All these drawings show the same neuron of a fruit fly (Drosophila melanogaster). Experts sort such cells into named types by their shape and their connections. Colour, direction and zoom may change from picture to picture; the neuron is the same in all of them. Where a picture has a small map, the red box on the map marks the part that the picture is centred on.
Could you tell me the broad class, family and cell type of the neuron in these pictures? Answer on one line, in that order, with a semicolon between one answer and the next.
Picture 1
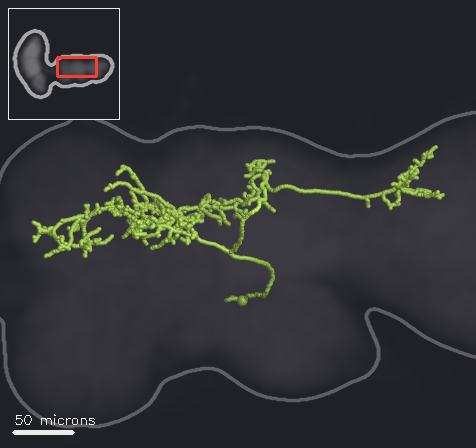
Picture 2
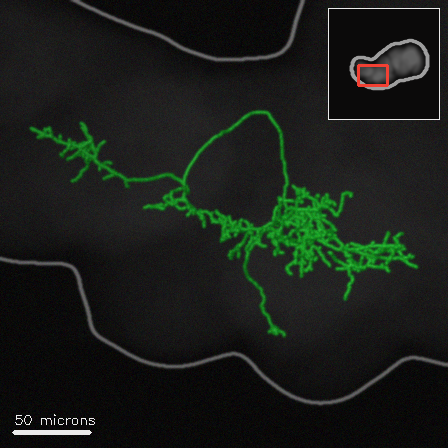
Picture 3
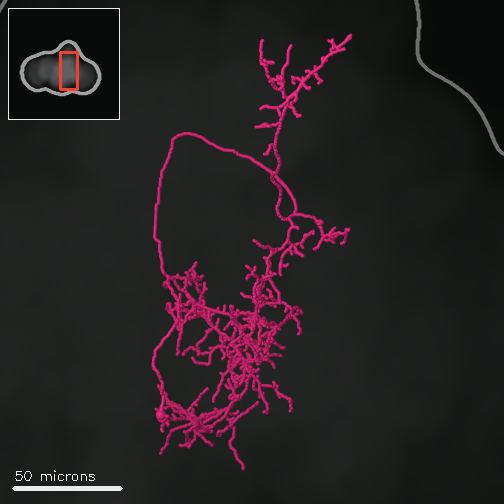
nerve-cord intrinsic neuron; hemilineage 06B; IN06B022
